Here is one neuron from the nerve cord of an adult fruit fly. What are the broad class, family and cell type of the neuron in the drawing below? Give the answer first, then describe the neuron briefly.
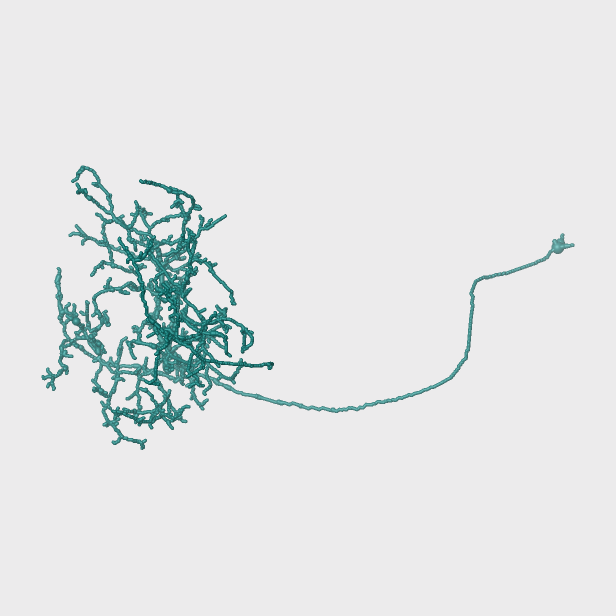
It is a nerve-cord intrinsic neuron. Its family is hemilineage 01A. It is of cell type IN01A034. As drawn here it is wider than it is tall.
